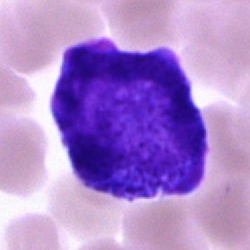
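Blast in a stained human bone marrow smear, centre of the field. The cell outline is irregular and angular rather than round, with small rounded knobs projecting from its upper edge. Chromatin in the centre is finely stippled. Staining is darker toward the edge of the cell than centrally.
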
